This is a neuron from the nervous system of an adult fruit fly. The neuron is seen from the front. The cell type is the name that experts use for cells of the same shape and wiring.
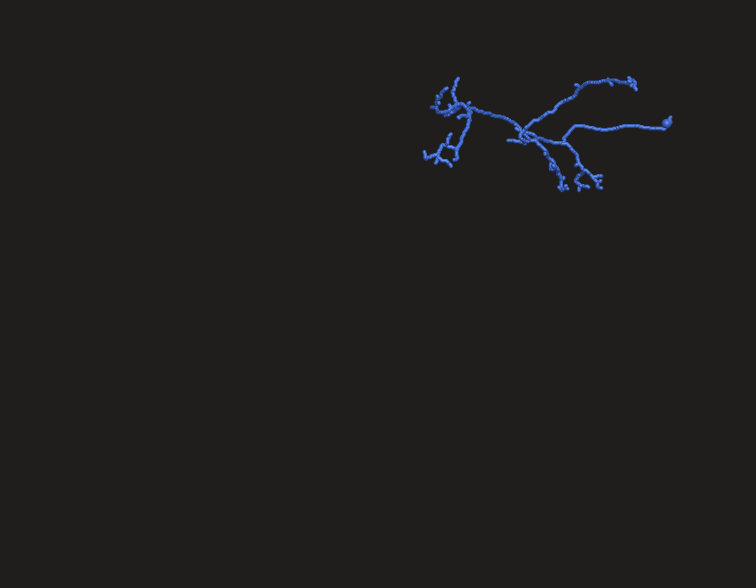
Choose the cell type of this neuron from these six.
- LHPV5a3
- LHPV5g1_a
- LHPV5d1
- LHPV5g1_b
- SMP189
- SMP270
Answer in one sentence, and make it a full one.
As for cell type, this neuron is SMP270.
